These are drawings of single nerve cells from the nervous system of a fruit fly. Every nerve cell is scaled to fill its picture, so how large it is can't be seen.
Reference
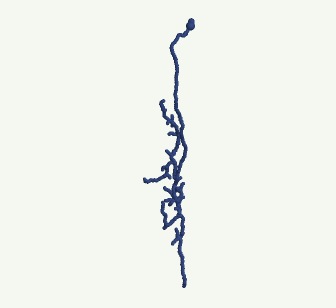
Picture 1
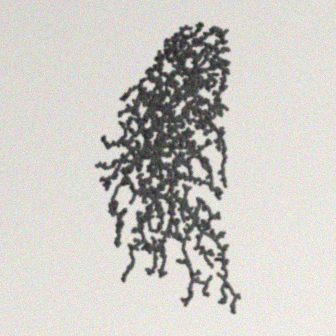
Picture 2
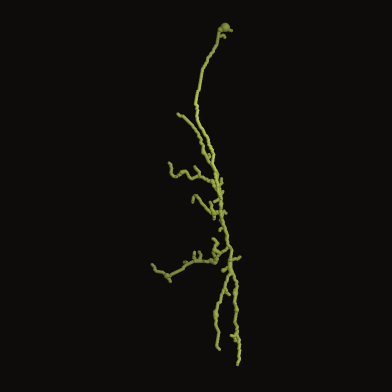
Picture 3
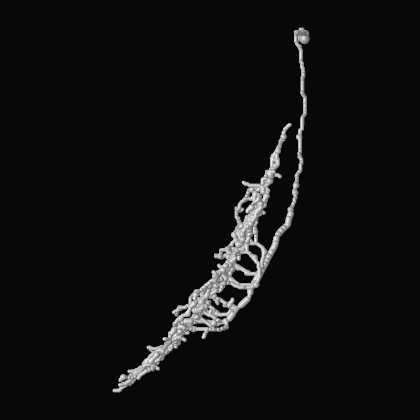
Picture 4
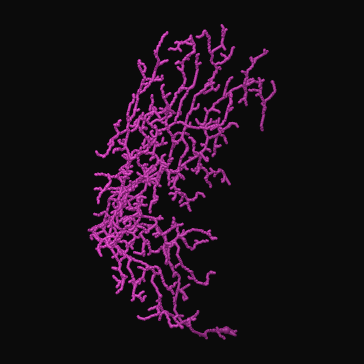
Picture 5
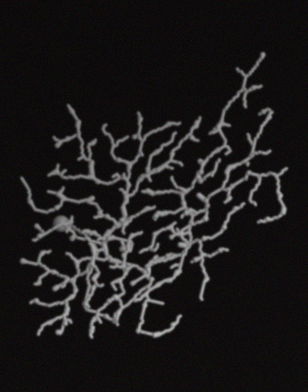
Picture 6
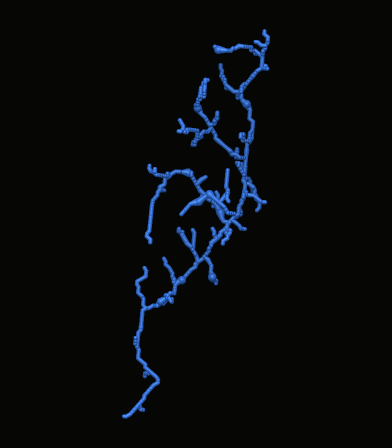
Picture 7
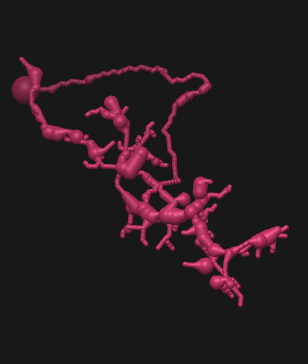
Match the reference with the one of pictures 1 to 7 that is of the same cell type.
Picture 2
